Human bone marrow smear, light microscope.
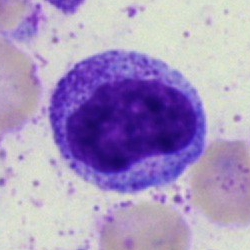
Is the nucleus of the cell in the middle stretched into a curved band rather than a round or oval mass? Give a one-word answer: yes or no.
No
